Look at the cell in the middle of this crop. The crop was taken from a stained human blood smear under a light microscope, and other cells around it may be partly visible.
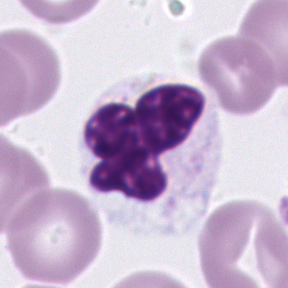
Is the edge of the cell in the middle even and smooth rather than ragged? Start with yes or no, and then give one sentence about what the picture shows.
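Yes. The outline of the cell is roughly round and smooth.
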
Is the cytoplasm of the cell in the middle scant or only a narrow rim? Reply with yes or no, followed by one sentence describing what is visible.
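No. The cytoplasm is plentiful and very pale.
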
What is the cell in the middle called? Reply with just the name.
segmented neutrophil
